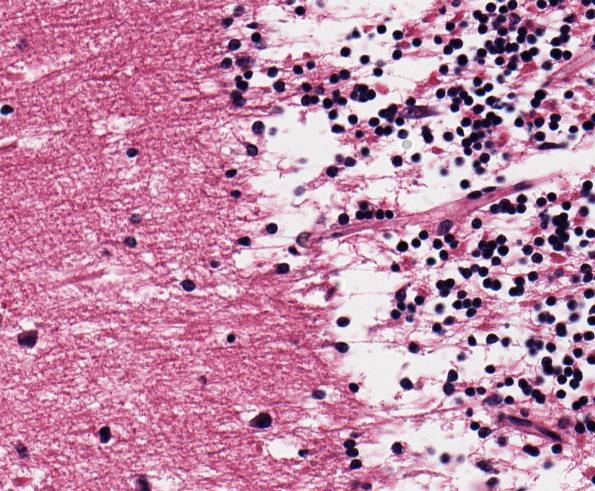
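Cerebellum. Two zones meet along an irregular border that runs roughly from top to bottom near the middle of the field. The right zone is packed with small, round, darkly staining nuclei with very little visible cytoplasm, lying in clusters separated by pale or empty spaces. Crossing this zone obliquely toward the upper right is a thin elongated vessel with spindle-shaped nuclei.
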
